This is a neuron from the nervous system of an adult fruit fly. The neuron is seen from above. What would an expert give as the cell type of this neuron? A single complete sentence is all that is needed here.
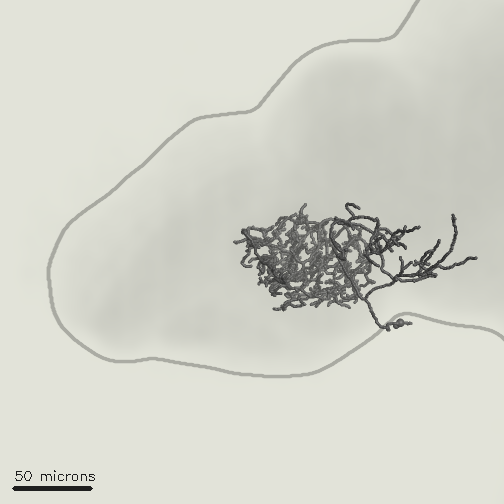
This neuron is typed as LoVP35.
